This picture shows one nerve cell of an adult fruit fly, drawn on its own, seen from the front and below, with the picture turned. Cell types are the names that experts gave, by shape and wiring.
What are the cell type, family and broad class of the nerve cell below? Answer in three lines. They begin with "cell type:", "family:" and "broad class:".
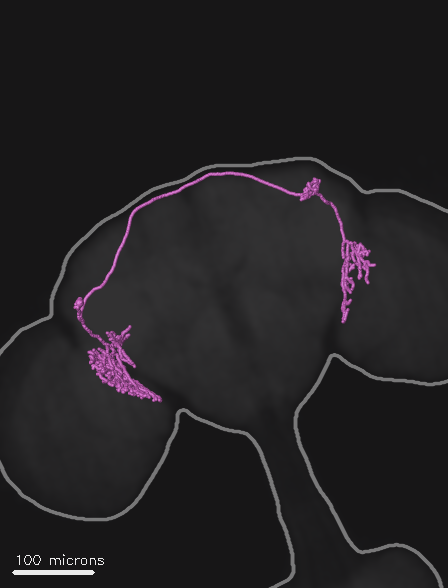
cell type: LT55
family: LT
broad class: visual projection neuron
